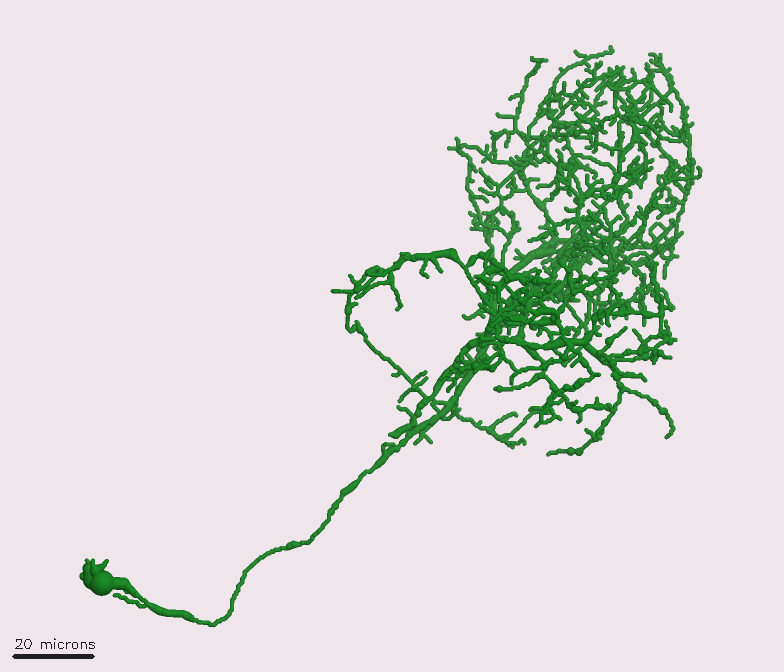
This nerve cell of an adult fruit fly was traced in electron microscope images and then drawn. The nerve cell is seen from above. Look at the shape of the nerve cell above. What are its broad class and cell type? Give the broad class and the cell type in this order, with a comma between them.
central-brain intrinsic neuron, SMP198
